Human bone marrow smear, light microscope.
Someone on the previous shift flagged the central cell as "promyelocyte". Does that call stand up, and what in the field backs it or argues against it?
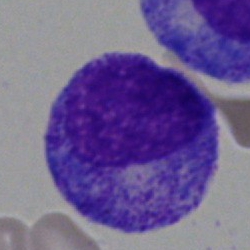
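This cell is round with a smooth edge. Its chromatin is finely stippled and dark purple, and its moderate amount of cytoplasm stains blue.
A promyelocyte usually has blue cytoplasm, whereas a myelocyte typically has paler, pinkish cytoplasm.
The blue cytoplasm speaks for promyelocyte and against myelocyte, while the smooth round outline would suit either. Promyelocyte is the right name.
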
